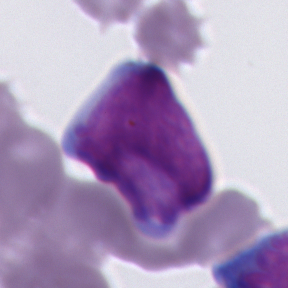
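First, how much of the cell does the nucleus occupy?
Nearly the whole cell.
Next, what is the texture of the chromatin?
Finely streaked, with no coarse dark clumps.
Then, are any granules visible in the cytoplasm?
None are visible.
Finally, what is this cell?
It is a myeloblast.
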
